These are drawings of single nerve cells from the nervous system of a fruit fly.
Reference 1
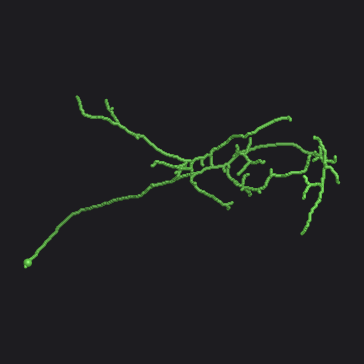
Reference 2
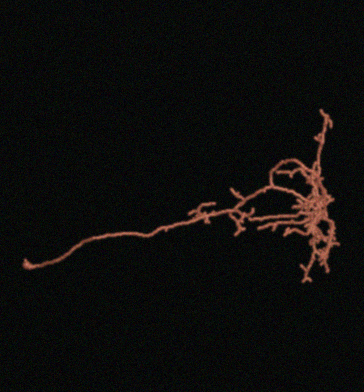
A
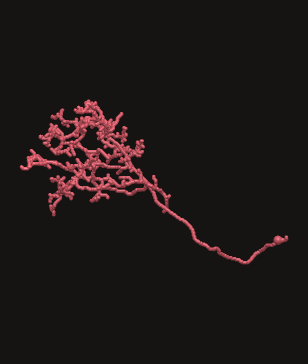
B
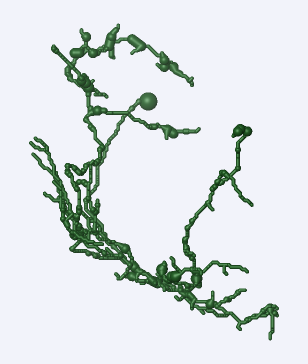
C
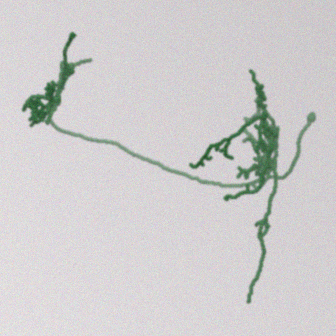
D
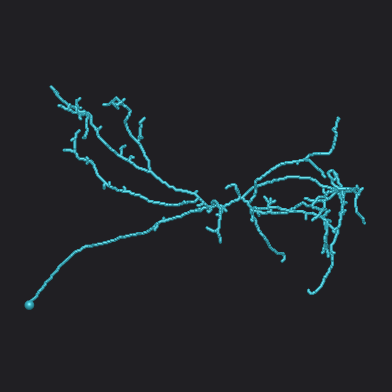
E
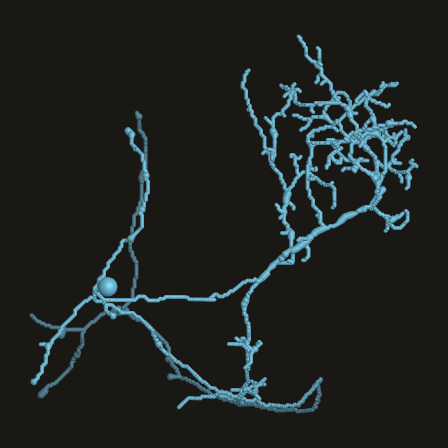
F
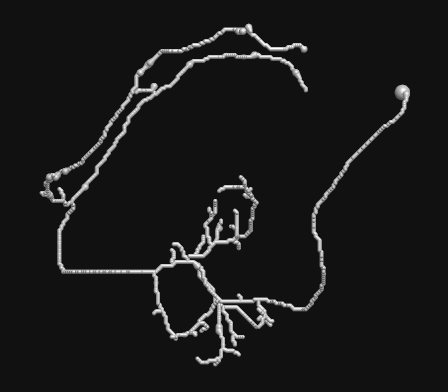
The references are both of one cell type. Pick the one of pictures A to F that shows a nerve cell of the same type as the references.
D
